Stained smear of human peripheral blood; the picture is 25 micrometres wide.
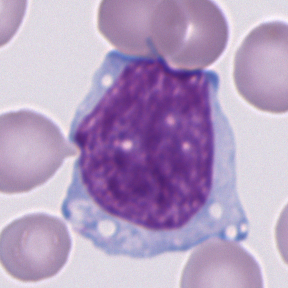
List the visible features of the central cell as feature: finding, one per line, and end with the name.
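Outline: irregular, angular, not round
Cytoplasm: pale blue
Cytoplasmic rim: widest below the nucleus
Vacuoles: several, small, clear, in the cytoplasm
Cell diameter: about 18 micrometres
Nucleus: about 16 by 13 micrometres
Nuclear share of cell area: about 70%
Name: myeloblast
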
